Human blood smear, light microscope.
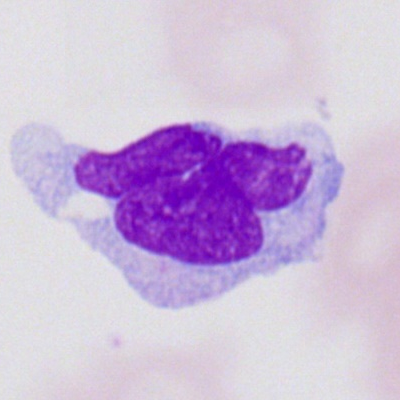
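Monocyte in the centre. First, the outline is irregular, bulging unevenly and forming a pointed corner rather than a smooth round edge. Second, the nucleus folds into about three overlapping lobes. Third, the cytoplasm is fairly plentiful, reaching well beyond the nucleus to the left and below. Finally, no granules are visible in it.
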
